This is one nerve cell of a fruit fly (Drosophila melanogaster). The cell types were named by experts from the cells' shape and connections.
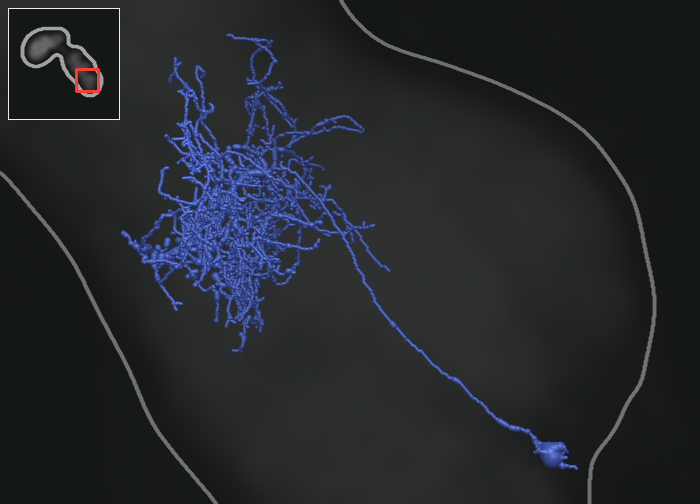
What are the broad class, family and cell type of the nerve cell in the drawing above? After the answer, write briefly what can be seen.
It is a nerve-cord intrinsic neuron. The family is hemilineage 12B. Its cell type is IN12B009. The cell body can be seen at the lower right of the picture. The picture shows dozens of branch ends.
